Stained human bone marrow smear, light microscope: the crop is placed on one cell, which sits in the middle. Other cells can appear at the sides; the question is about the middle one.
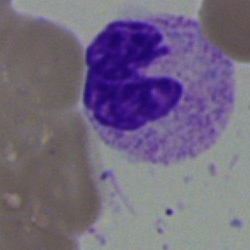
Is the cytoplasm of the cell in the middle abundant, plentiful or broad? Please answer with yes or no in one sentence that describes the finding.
Yes, the nucleus is surrounded by plentiful cytoplasm.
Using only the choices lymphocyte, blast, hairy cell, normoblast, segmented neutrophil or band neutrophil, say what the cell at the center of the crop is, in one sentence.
The crop shows a band neutrophil in its centre.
